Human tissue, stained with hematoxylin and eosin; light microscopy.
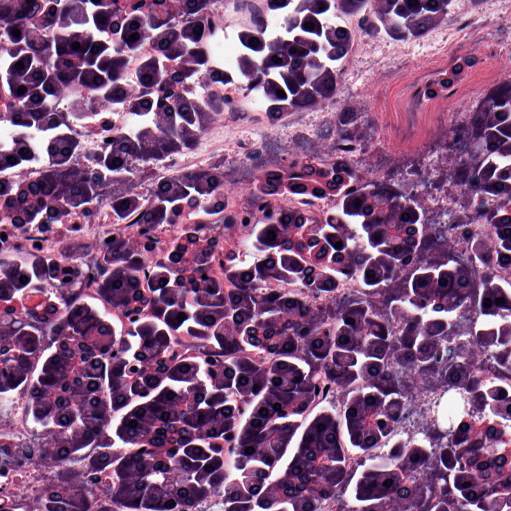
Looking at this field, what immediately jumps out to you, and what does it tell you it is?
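Exocrine pancreas is the main tissue here. Notice that most of it is cells in nests and cords, parted by thin white clefts that seem shrinkage artefact, not true lumens. The cells are polygonal, with plentiful granular purple-pink cytoplasm and one round, dark, fairly uniform nucleus each.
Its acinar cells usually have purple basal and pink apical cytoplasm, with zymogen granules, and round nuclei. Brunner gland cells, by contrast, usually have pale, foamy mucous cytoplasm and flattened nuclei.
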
